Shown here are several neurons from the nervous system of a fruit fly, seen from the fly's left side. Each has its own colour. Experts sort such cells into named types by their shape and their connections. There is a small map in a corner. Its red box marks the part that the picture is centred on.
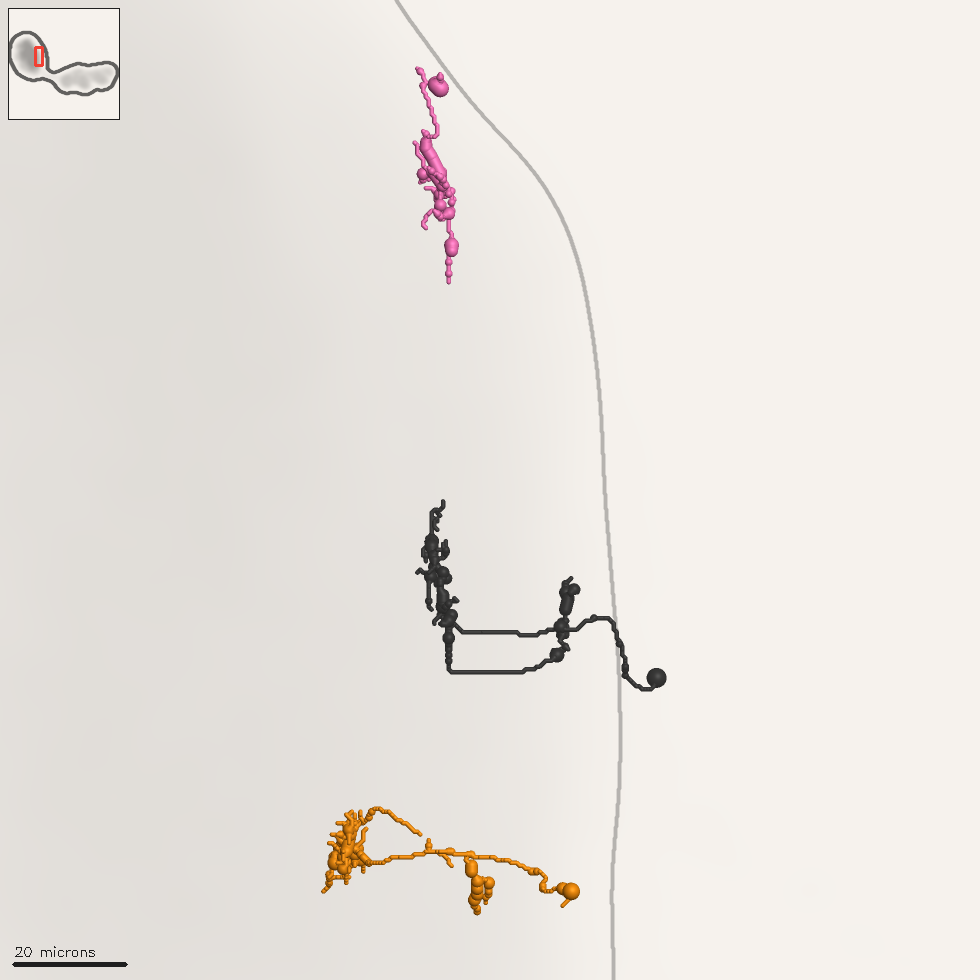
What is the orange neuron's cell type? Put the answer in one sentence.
The cell type is T5c.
